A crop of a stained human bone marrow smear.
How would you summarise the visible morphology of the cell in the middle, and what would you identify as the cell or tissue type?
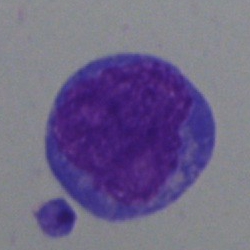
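A smooth, roughly round outline encloses finely granular, reddish-purple chromatin without coarse dark clumps. The cytoplasm is a deep blue rim, widest at the lower right, with a paler zone lying against the right side of the nucleus. This is a blast.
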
